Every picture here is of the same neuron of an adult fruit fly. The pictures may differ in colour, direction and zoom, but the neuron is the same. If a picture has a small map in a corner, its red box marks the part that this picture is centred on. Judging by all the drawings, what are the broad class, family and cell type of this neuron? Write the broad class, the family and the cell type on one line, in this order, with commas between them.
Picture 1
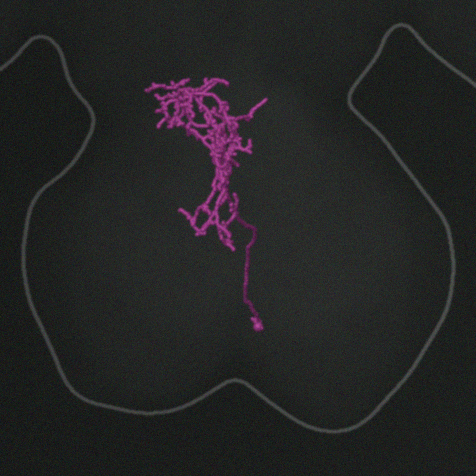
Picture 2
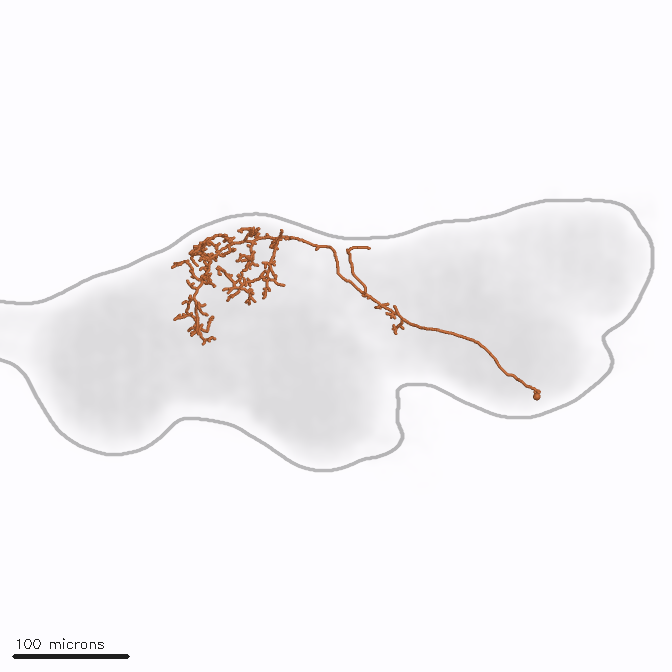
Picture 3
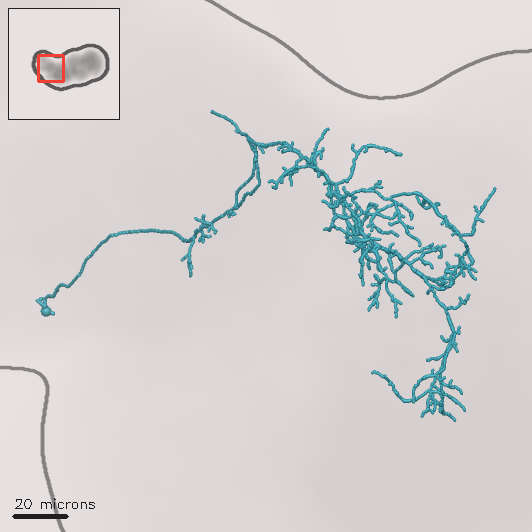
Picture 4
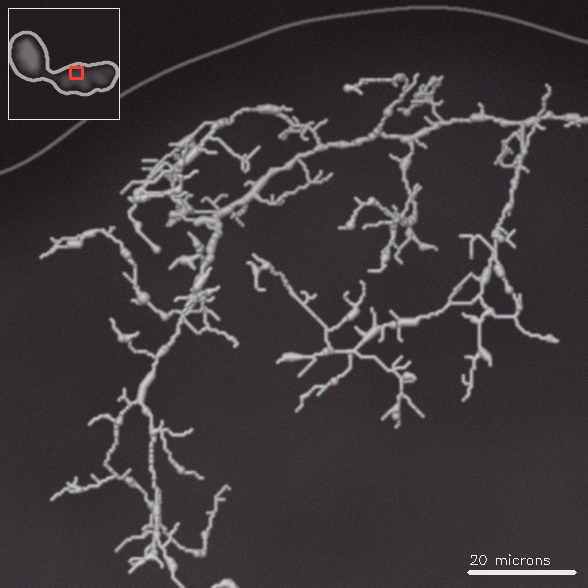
nerve-cord intrinsic neuron, hemilineage 06B, IN06B066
